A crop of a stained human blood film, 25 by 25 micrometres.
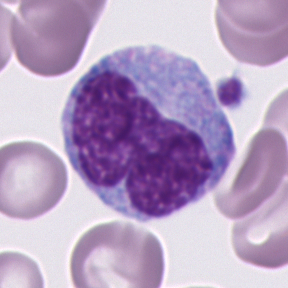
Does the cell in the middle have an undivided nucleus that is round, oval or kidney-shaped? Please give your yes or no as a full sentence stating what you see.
No, the nucleus is made up of distinct lobes rather than one piece.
